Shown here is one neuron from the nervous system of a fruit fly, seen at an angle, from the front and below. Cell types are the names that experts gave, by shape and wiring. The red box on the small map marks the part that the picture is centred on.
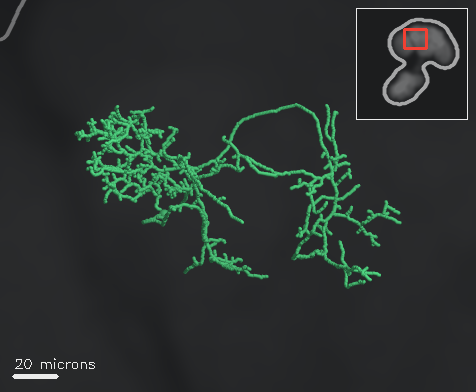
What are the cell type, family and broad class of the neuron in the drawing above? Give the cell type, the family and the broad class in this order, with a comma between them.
PVLP214m, hemilineage DL1_ventral, central-brain intrinsic neuron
